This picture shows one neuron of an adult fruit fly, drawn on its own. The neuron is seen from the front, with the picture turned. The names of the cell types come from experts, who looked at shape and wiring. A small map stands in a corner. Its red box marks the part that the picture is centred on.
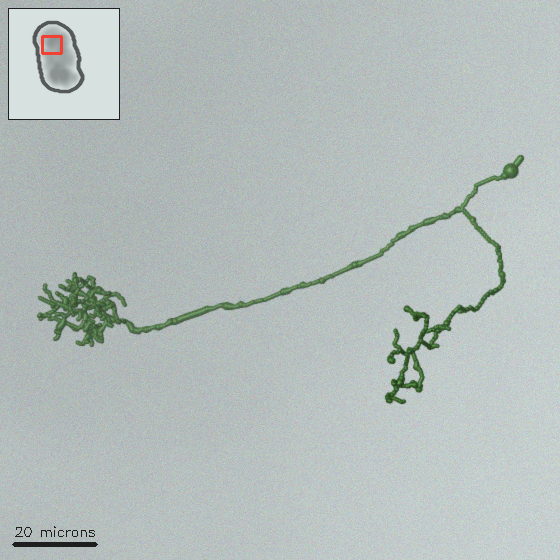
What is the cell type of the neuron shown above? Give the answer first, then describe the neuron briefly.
It is of cell type LPC1. This is a visual projection neuron. From left to right in the picture it spans about 120 microns. The picture shows dozens of branch ends.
